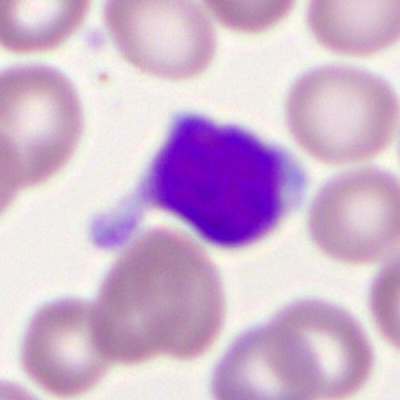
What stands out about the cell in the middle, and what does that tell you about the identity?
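Looking at the outline first, it is irregular and angular rather than round. The nucleus takes up nearly the whole cell. From the lower left, a pale lilac tail-like projection extends outward. I see no granules anywhere in the cytoplasm. It's a lymphocyte, then.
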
